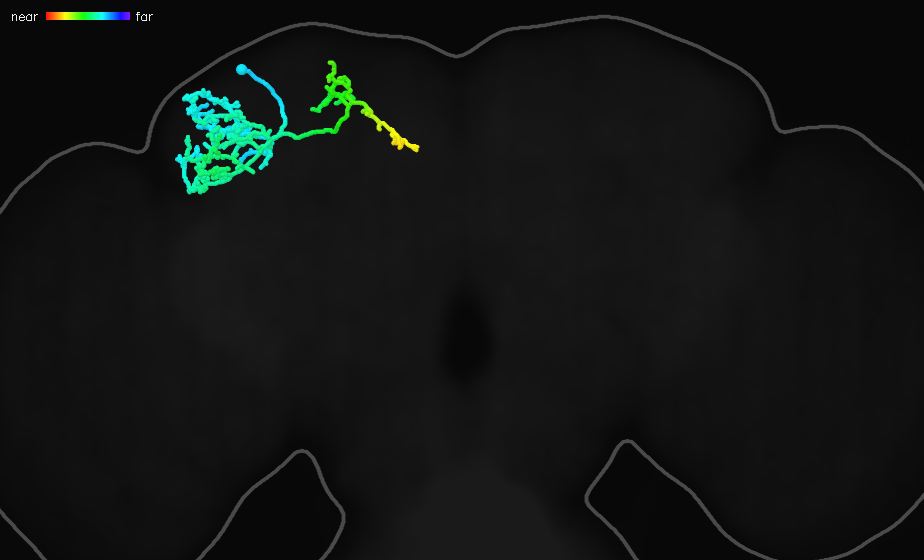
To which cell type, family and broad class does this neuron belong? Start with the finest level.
CB3476; hemilineage VLPd&p1_posterior; central-brain intrinsic neuron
